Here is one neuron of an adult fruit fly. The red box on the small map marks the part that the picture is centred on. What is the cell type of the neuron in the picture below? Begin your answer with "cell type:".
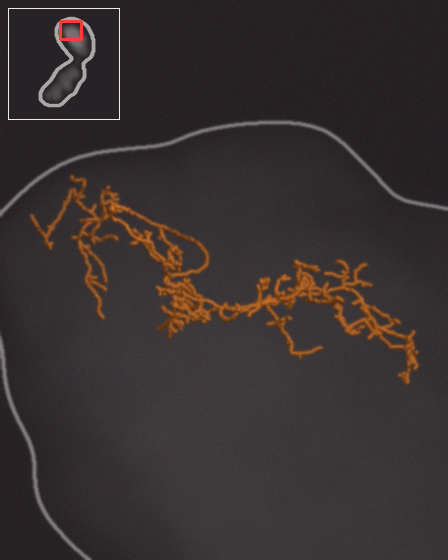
cell type: AVLP027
